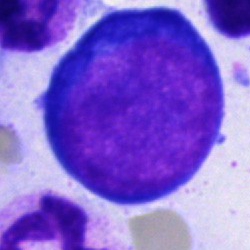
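Proerythroblast (central cell), stained human bone marrow smear: round outline, smooth edge. Chromatin fine and evenly spread, faintly mottled purple. No vacuoles in cytoplasm. Tiny bleb sticking out from left edge.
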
